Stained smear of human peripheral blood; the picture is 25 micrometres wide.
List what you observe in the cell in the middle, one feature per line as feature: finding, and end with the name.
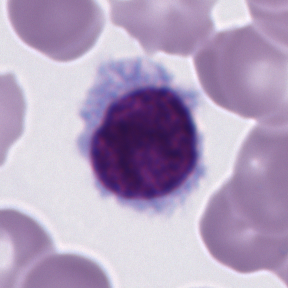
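Cytoplasm: pale blue
Granules: none distinct in the cytoplasm
Nucleolus: none visible
Nuclear margin: smooth, without notches or indentations
Name: hairy cell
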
